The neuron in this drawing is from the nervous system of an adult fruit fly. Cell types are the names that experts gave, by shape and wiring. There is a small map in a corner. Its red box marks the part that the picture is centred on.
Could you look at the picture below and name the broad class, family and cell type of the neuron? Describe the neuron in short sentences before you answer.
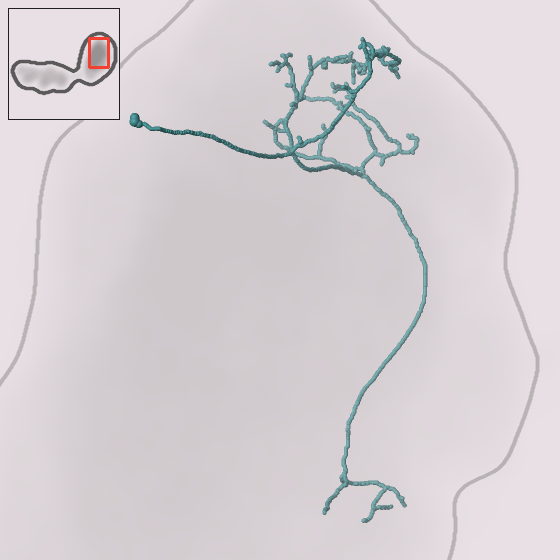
The cell body can be seen at the upper left of the picture. As drawn here it is taller than it is wide. Its broad class is central-brain intrinsic neuron. The family is hemilineage SMPpv2_dorsal. It is of cell type CB4242.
